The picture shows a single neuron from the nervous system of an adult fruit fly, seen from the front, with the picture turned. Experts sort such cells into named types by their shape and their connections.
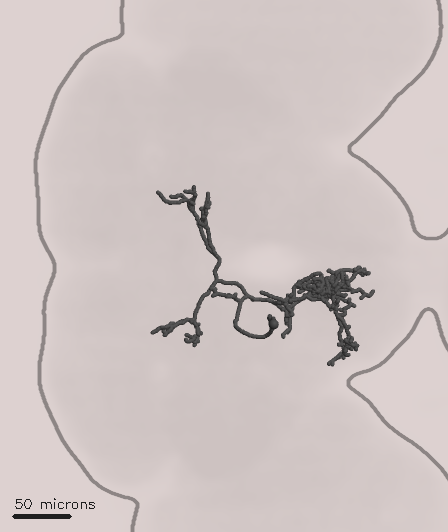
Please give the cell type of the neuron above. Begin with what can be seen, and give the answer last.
Its cell body lies in the middle of the picture. From left to right in the picture it spans about 200 microns. Its broad class is central-brain intrinsic neuron. It is of cell type CL122_b.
